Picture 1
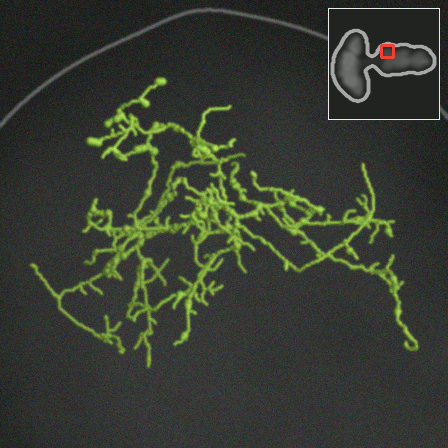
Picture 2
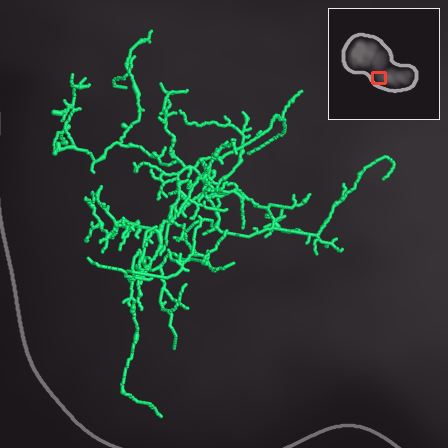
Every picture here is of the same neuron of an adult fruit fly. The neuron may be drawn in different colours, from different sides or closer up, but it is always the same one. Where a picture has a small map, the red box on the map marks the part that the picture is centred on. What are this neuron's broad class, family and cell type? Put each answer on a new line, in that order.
nerve-cord intrinsic neuron
hemilineage 21A
IN21A047_f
